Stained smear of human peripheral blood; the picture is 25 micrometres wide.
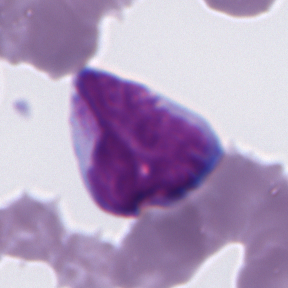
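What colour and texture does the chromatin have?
Dark purple, with a fine, streaky texture.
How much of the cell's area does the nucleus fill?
About 80%.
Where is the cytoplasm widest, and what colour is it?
On the left side of the cell; it is pale blue.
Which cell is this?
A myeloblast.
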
